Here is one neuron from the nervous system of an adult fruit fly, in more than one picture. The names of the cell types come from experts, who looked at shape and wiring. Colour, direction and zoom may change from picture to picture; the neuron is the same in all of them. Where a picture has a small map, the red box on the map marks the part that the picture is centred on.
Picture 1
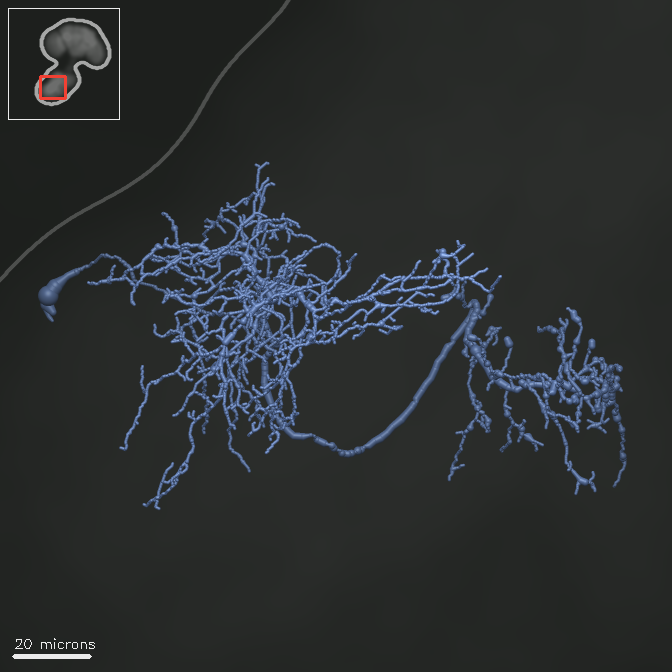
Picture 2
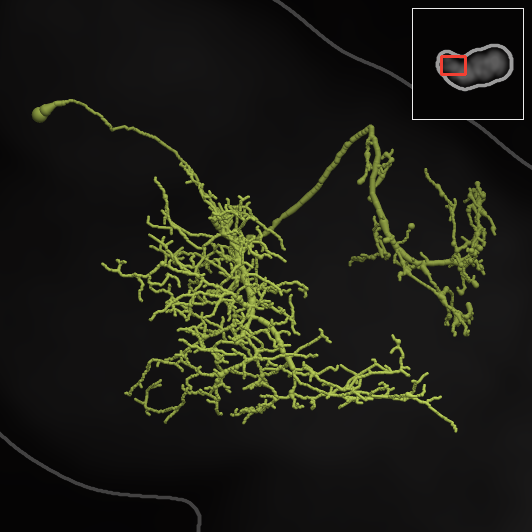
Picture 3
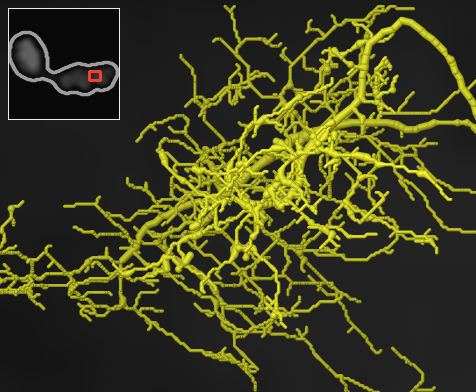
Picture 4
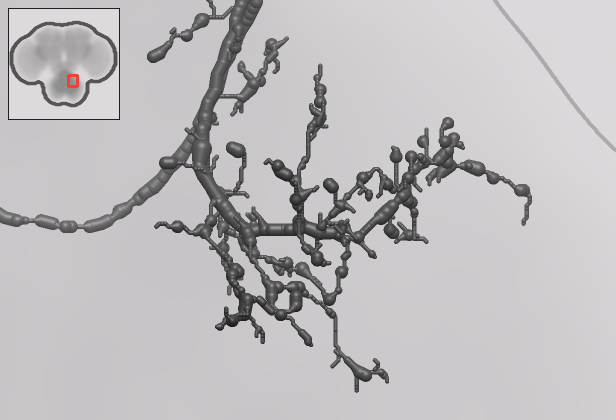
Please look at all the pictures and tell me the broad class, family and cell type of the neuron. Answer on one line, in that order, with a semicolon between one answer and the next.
nerve-cord intrinsic neuron; hemilineage 01A; IN01A028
